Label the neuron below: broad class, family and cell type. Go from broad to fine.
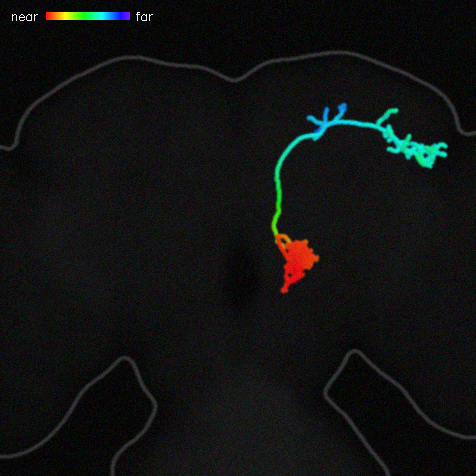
central-brain intrinsic neuron; class ALPN; VA6_adPN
